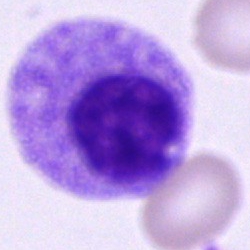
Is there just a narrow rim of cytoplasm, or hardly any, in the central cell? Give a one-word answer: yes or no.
No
